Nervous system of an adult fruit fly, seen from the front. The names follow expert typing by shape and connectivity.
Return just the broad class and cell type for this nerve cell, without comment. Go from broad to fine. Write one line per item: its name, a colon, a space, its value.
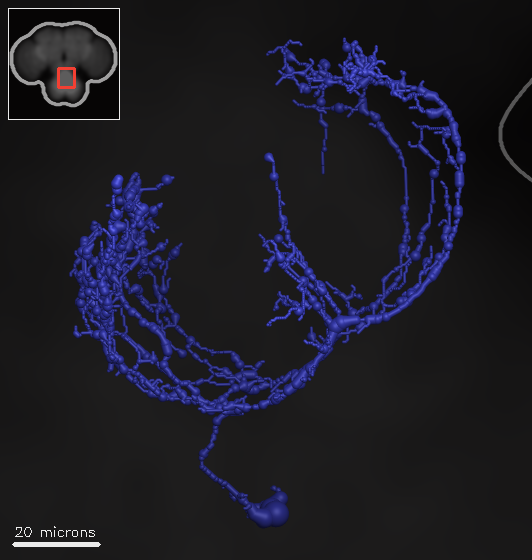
broad class: nerve-cord intrinsic neuron
cell type: INXXX181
